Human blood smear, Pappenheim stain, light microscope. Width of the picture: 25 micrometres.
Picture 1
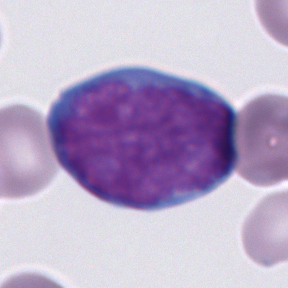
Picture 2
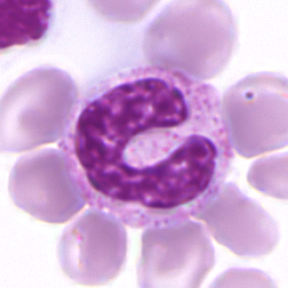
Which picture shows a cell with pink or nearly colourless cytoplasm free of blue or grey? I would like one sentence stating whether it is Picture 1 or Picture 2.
Found in picture 2 is a cell with pink or nearly colourless cytoplasm and no blue or grey.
